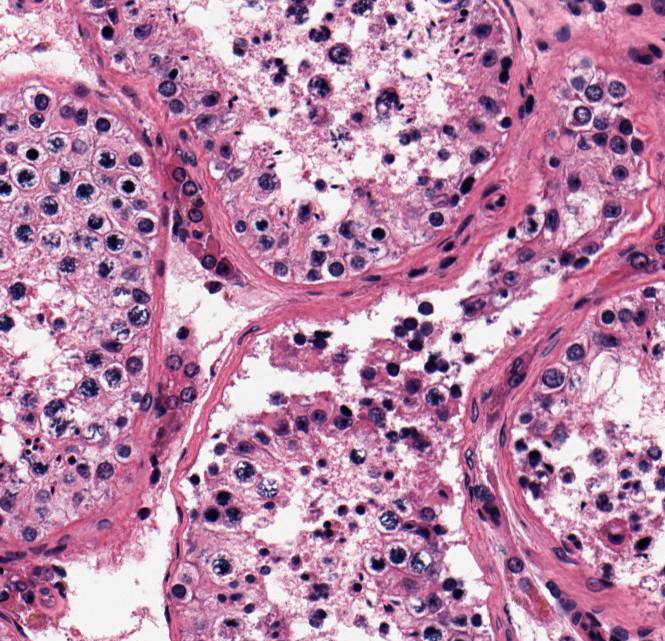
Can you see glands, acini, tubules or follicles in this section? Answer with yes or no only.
Yes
